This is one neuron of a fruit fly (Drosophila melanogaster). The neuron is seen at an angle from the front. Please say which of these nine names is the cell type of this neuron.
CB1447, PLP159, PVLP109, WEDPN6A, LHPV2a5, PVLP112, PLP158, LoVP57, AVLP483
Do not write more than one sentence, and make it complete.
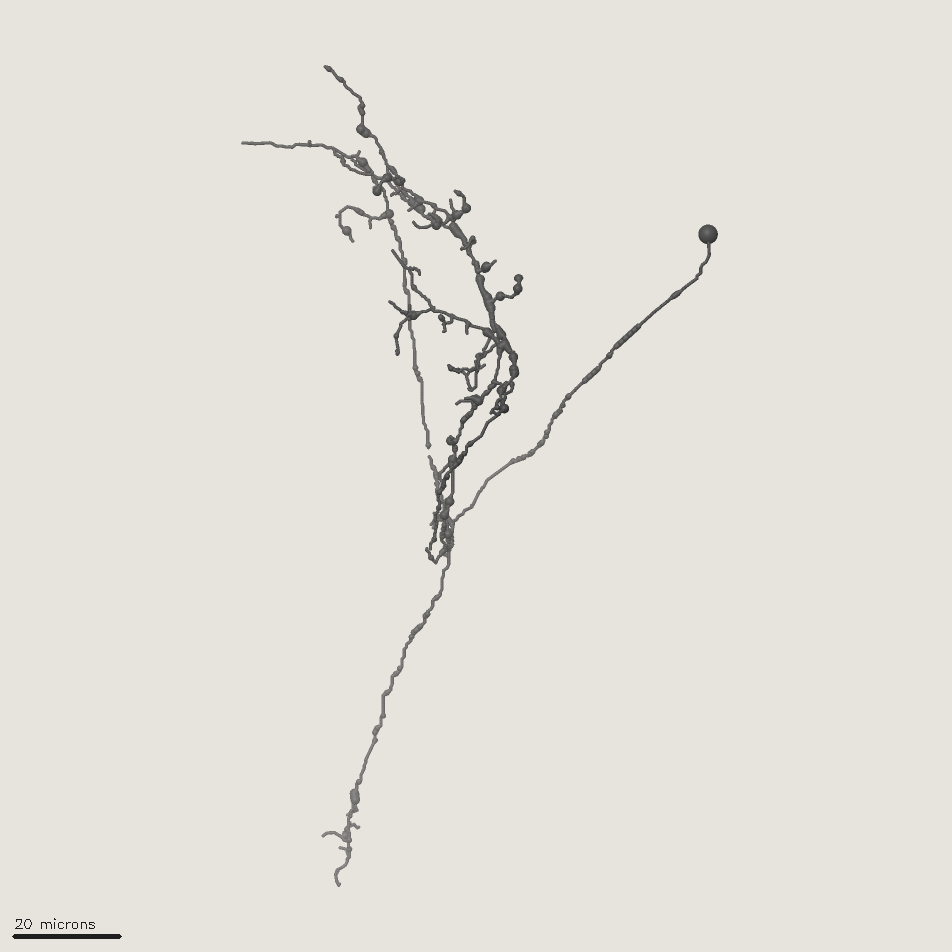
Under cell type classification, the neuron is PLP159.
